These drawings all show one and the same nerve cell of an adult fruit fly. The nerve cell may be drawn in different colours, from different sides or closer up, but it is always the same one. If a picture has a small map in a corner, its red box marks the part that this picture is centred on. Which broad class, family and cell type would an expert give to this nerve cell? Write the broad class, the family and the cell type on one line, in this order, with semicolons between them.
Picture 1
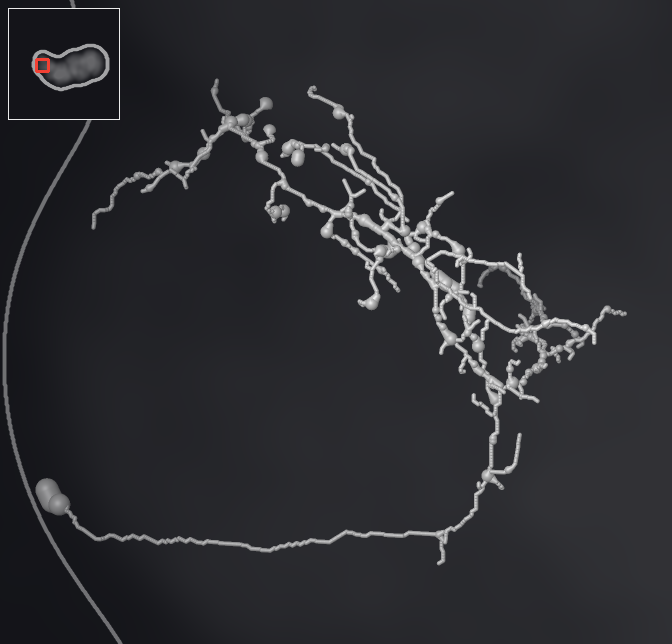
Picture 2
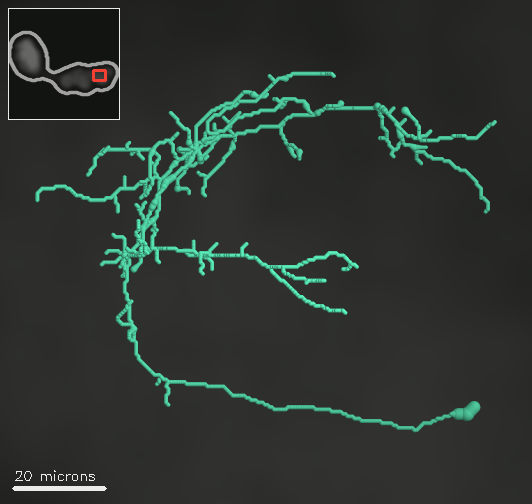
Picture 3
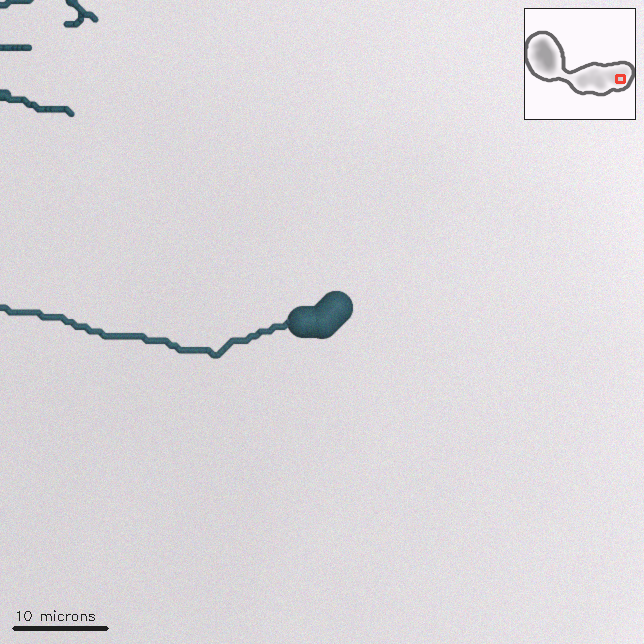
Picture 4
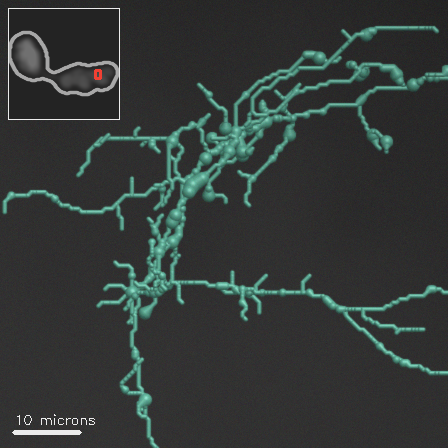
nerve-cord intrinsic neuron; hemilineage 08A; IN08A045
